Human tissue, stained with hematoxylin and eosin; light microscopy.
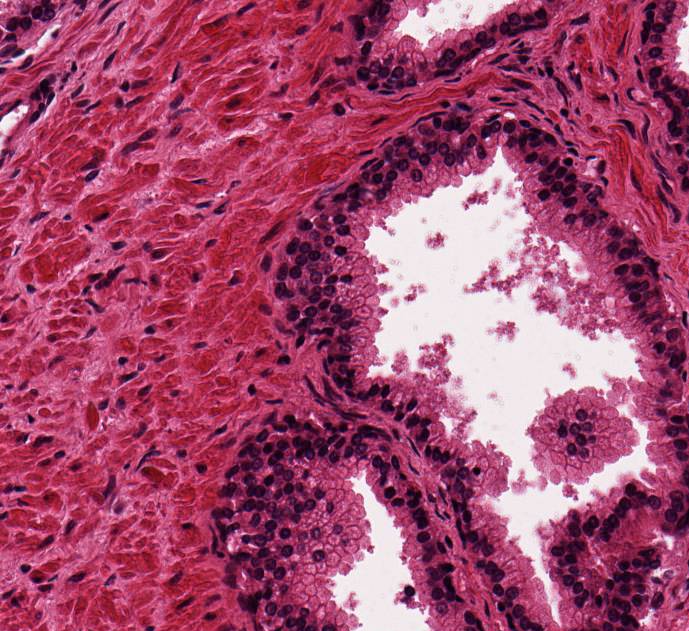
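Prostate, haematoxylin and eosin. Gland outlines are irregular, with epithelial folds projecting into the lumens. The columnar epithelium has round, dark nuclei crowded toward the cell bases, away from the lumen. Beneath it, a thin row of flattened, elongated nuclei lies along the gland borders. On the left, the stroma consists of smooth muscle bundles with elongated nuclei, cut in several different directions.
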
